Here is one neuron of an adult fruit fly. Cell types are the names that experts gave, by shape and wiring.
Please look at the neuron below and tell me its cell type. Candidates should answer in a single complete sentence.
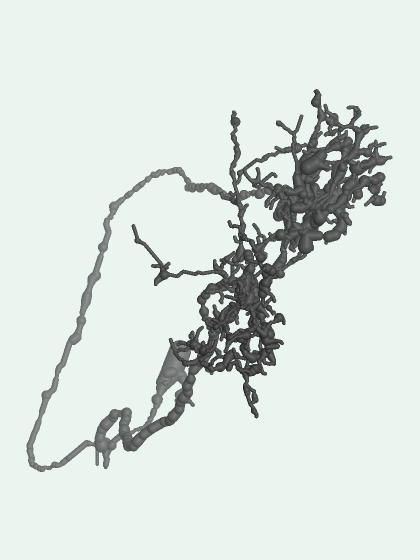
The neuron is of cell type GNG196.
